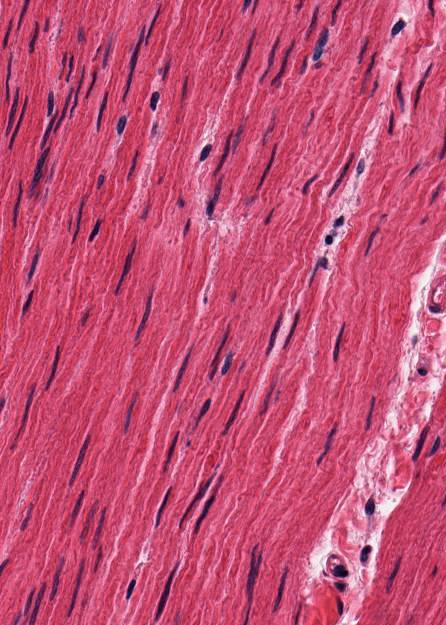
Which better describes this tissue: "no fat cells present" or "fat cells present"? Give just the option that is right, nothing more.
No fat cells present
